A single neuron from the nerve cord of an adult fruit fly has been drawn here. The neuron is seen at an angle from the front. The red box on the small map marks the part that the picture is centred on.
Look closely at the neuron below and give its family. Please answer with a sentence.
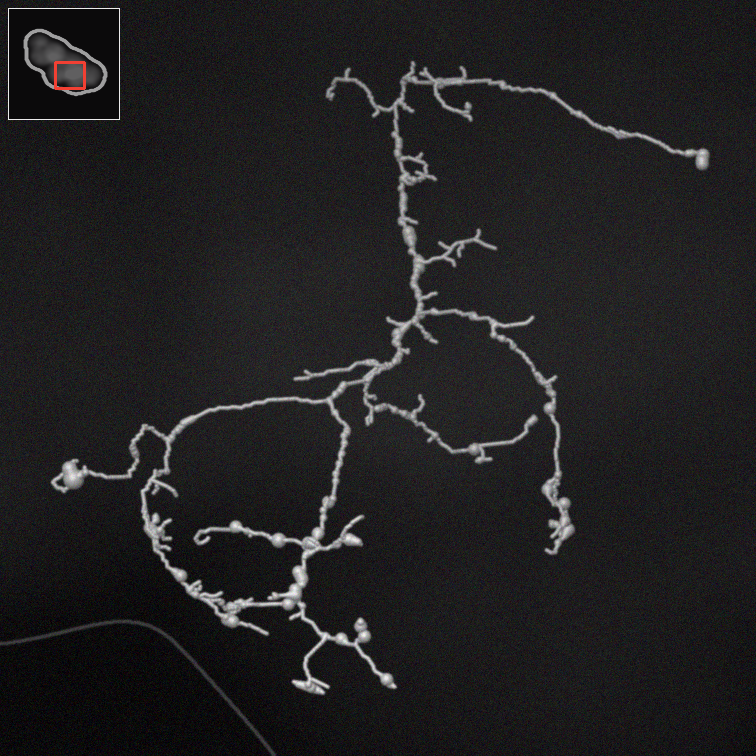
The family is hemilineage 21A.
